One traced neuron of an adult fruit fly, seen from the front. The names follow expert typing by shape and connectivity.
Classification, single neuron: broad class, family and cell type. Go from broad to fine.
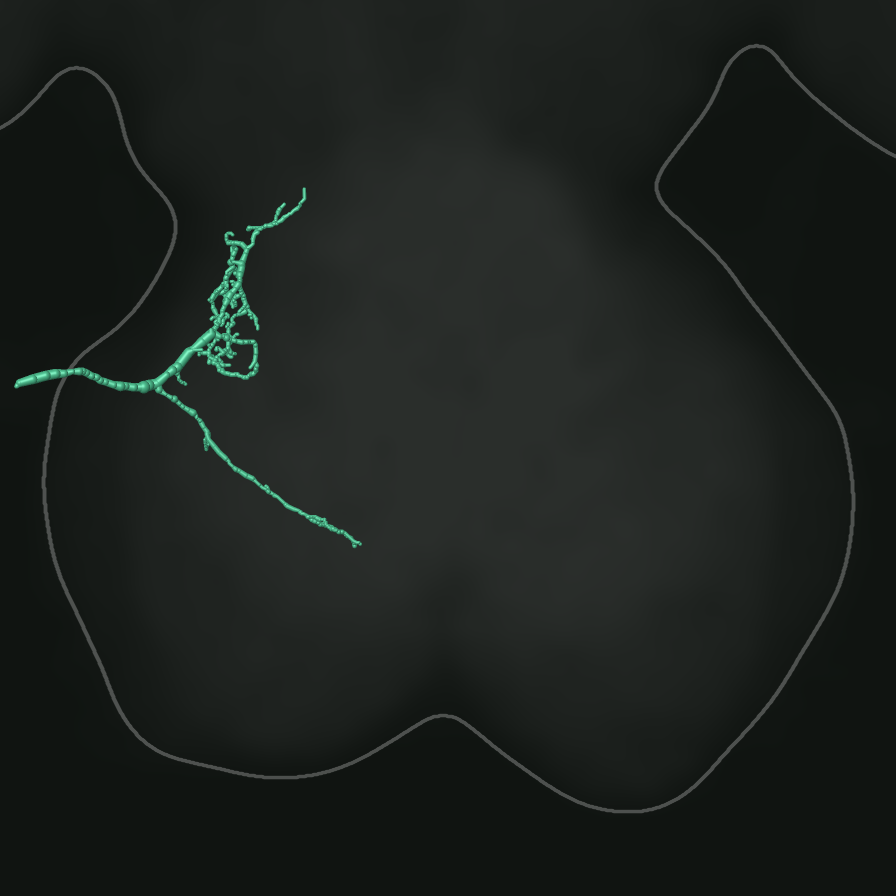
sensory neuron entering the nerve cord; class mechanosensory proprioceptive; SNpp38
